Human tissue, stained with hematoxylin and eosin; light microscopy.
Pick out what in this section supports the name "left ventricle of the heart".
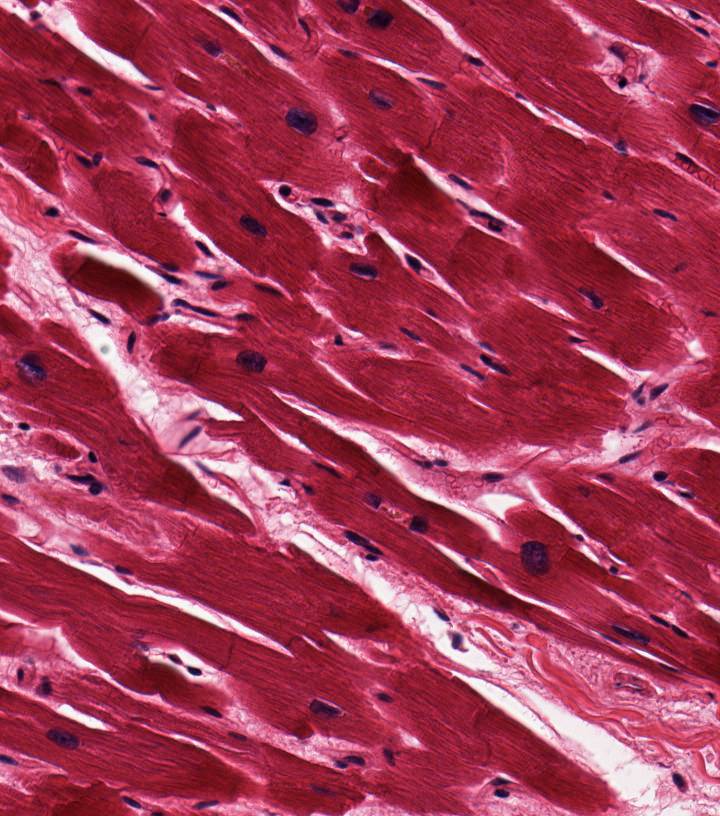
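Left ventricle of the heart. Muscle fibres fill the entire field, running diagonally from upper left to lower right. Fibres branch and join neighbours rather than running as separate parallel cylinders: this goes with the name.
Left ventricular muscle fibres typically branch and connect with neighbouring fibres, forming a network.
No fat cells anywhere in the field. Empty white clefts separate many fibres, consistent with shrinkage during processing.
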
